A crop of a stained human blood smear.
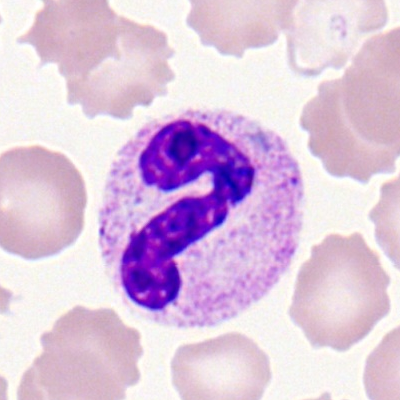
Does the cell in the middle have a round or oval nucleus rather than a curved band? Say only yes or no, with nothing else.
No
